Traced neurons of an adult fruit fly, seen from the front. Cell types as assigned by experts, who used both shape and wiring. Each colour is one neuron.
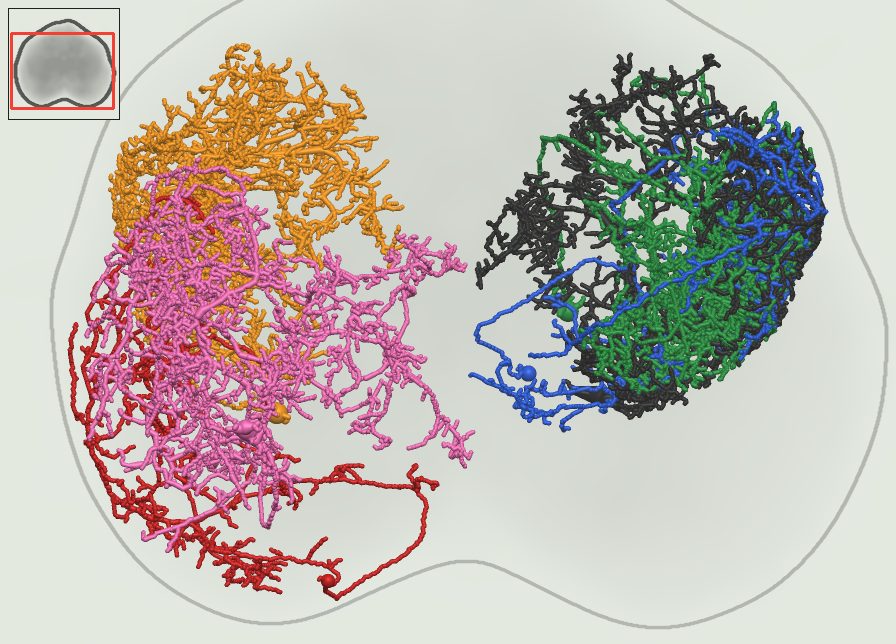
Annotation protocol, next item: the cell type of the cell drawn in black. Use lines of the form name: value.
cell type: IN13A005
